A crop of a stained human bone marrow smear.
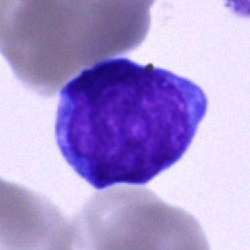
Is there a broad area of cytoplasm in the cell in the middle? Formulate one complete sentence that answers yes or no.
No, its cytoplasm is scant rather than broad.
